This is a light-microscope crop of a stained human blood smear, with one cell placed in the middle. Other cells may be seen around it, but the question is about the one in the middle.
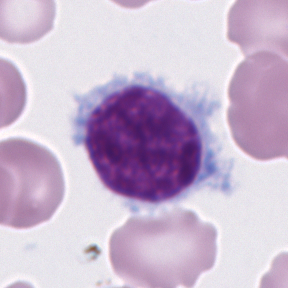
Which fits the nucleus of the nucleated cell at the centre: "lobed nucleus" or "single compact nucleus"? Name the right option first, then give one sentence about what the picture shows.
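Single compact nucleus. The nucleus is round to oval with no indentation or lobes.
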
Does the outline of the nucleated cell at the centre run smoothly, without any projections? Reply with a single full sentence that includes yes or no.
No, what this cell has is a rough outline, not a smooth one.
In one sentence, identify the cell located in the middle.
Looking at the middle of the crop, the cell there is a hairy cell.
